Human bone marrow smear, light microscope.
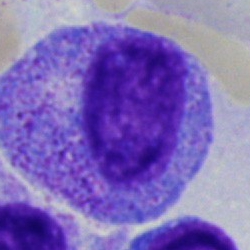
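Promyelocyte. Outline roughly round, edge smooth. Chromatin dark purple, fairly dense, mottled. Cytoplasm abundant, pale blue, widest left of nucleus. Many small purple granules scattered throughout cytoplasm.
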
